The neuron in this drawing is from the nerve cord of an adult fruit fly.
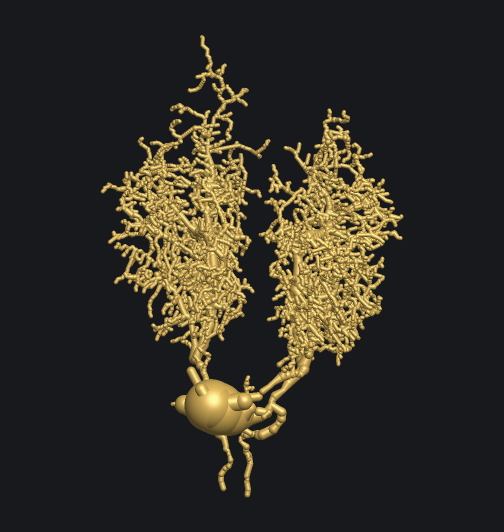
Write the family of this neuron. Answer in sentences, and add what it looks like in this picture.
Its family is MNad. Its broad class is motor neuron of the nerve cord. The picture shows more than a hundred branch ends. As drawn here it is taller than it is wide.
